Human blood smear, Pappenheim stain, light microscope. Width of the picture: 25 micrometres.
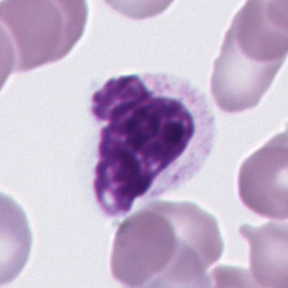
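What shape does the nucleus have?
It is irregular, with several folded, overlapping lobes; it is about 12 by 9 micrometres and fills about 70% of a cell that is about 13 by 11 micrometres.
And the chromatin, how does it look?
Dark purple, with a mottled, creased texture.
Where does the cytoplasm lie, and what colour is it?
It forms a pale lilac-pink crescent along the right side of the cell.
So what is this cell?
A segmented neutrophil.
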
